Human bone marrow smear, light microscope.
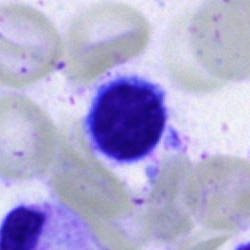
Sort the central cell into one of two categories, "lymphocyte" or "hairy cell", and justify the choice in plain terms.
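It's a lymphocyte. Look at how little cytoplasm there is: at most a very thin rim around the nucleus.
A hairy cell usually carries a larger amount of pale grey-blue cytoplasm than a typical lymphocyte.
So that thin rim is what sets this cell apart from a hairy cell. Beyond that, the outline is round, the nucleus fills almost the whole cell, and the chromatin is dense, staining deep blue-purple throughout.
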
